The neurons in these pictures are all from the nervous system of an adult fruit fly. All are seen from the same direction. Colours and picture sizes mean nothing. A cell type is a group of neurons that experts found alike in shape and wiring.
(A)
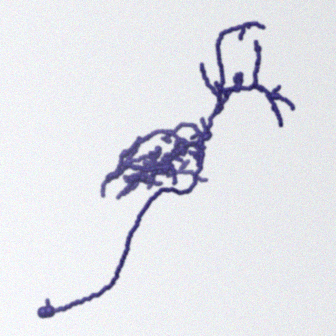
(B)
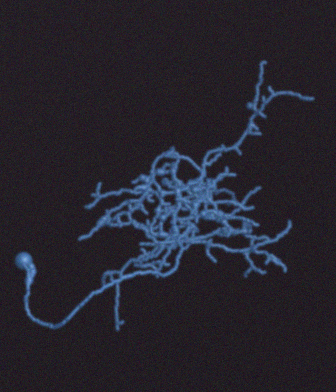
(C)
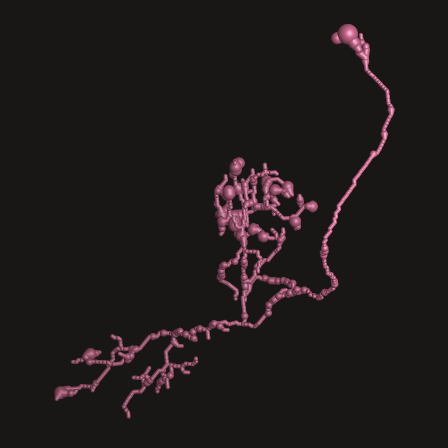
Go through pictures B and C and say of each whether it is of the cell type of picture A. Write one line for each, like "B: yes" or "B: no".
B: no
C: yes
